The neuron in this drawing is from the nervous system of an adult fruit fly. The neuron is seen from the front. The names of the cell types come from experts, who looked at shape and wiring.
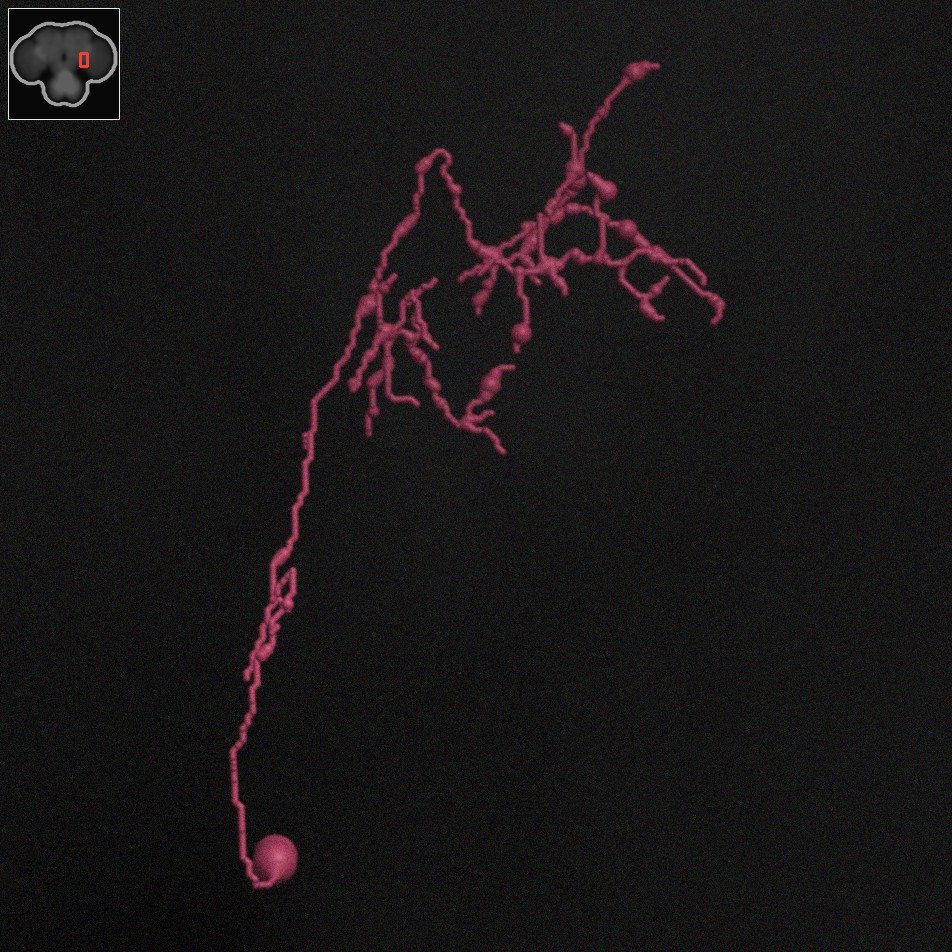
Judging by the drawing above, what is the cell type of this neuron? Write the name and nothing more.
Li27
